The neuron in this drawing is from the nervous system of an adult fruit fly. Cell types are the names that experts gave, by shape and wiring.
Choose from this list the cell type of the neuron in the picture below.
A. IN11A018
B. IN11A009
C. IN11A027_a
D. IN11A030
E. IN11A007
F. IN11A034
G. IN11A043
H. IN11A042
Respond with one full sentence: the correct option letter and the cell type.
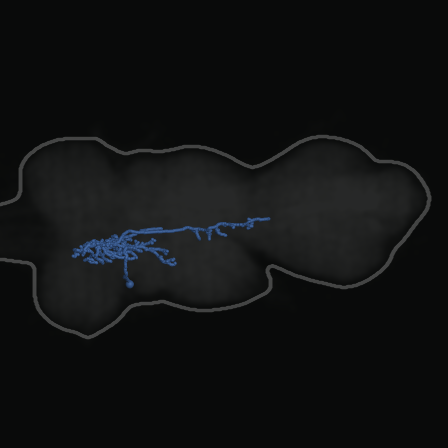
It is IN11A034, given as option F, that the neuron is by cell type.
